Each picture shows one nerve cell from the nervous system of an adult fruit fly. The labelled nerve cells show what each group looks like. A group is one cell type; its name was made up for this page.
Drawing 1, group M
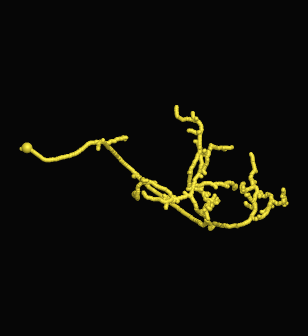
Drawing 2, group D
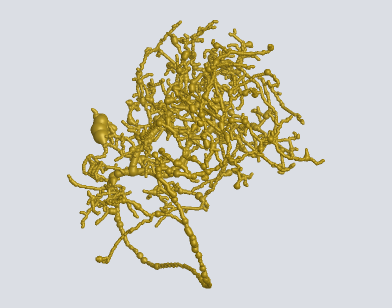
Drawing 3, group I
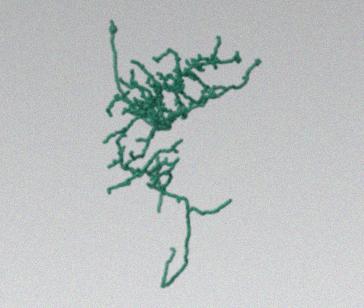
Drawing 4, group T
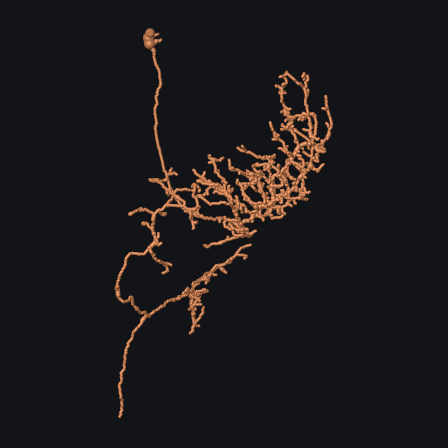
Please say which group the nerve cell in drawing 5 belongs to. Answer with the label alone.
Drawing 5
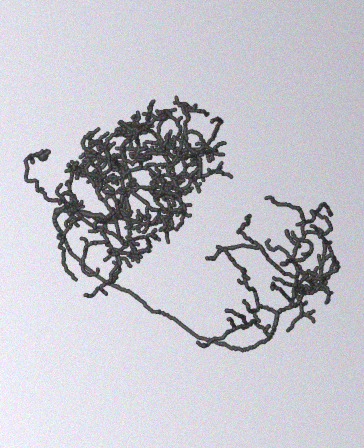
group D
